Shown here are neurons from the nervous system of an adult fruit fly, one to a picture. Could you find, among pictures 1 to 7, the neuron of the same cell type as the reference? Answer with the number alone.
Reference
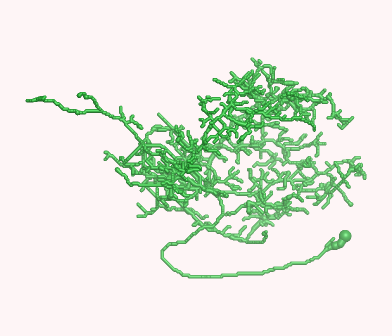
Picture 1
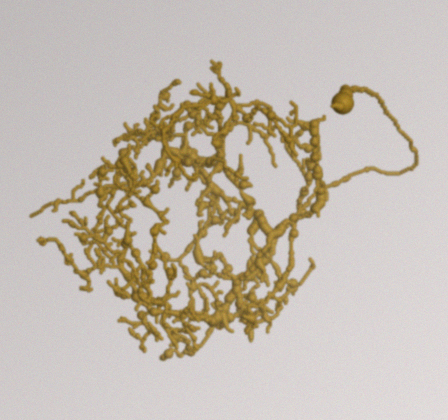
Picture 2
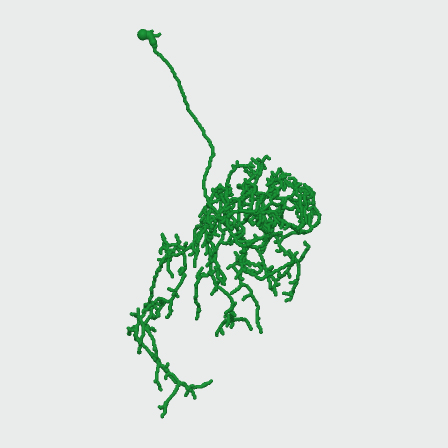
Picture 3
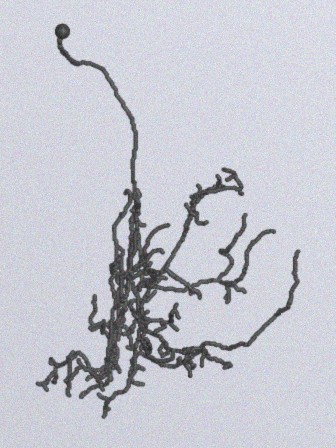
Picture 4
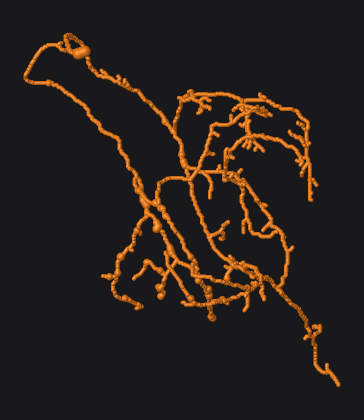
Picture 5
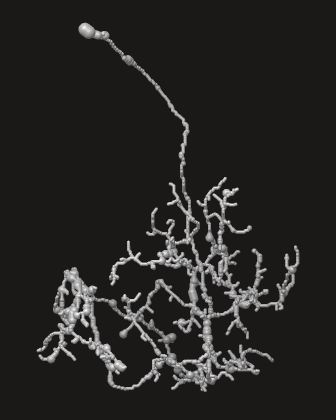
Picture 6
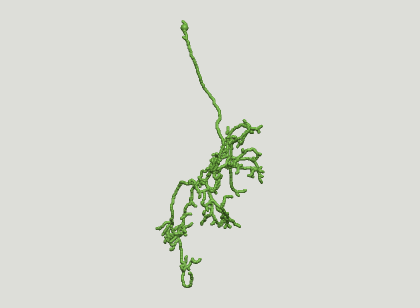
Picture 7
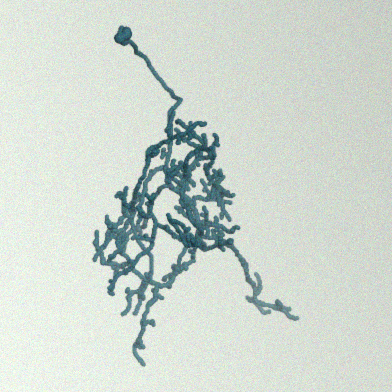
1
